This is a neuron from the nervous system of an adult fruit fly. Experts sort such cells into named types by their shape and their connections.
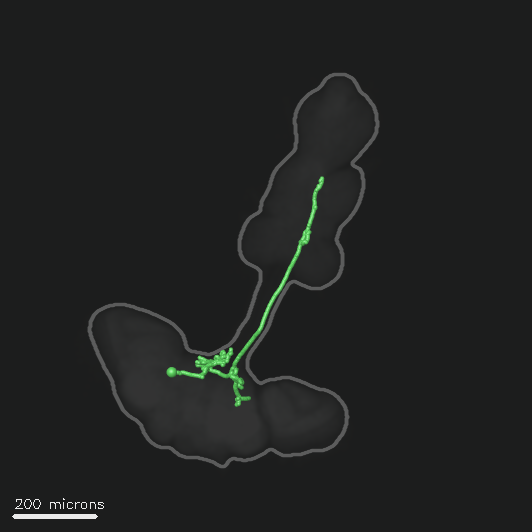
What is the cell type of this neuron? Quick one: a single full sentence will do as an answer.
The neuron is of cell type DNge115.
